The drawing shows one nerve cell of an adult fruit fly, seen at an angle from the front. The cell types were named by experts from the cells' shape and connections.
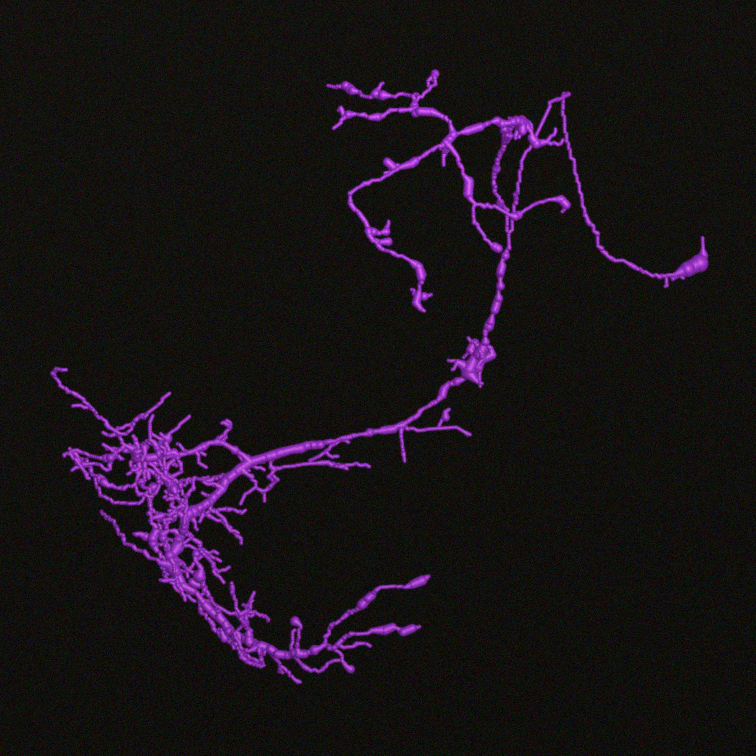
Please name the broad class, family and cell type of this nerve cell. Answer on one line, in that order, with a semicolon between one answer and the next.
nerve-cord intrinsic neuron; hemilineage 03A; IN03A024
